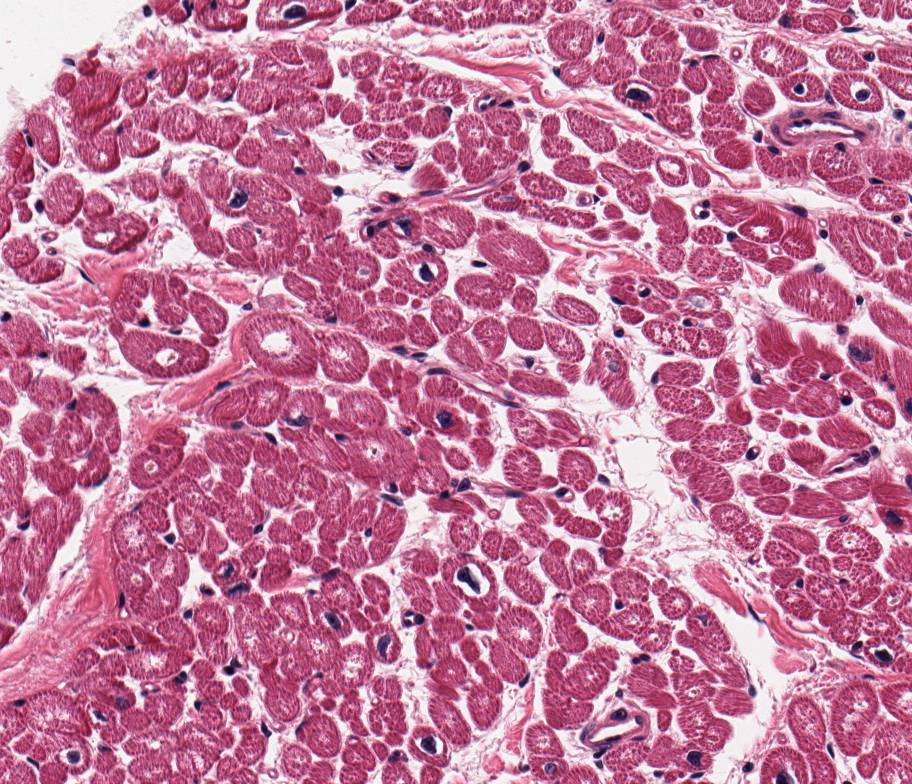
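Atrial appendage of the heart, H&E stain. Throughout the field, muscle fibres are cut mainly in cross section, as rounded and oval profiles. In many fibres a single nucleus sits in the centre rather than at the edge. Many of these central nuclei are ringed by a pale, clear zone in the otherwise deep pink cytoplasm. That cytoplasm has a finely speckled, dotted texture.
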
